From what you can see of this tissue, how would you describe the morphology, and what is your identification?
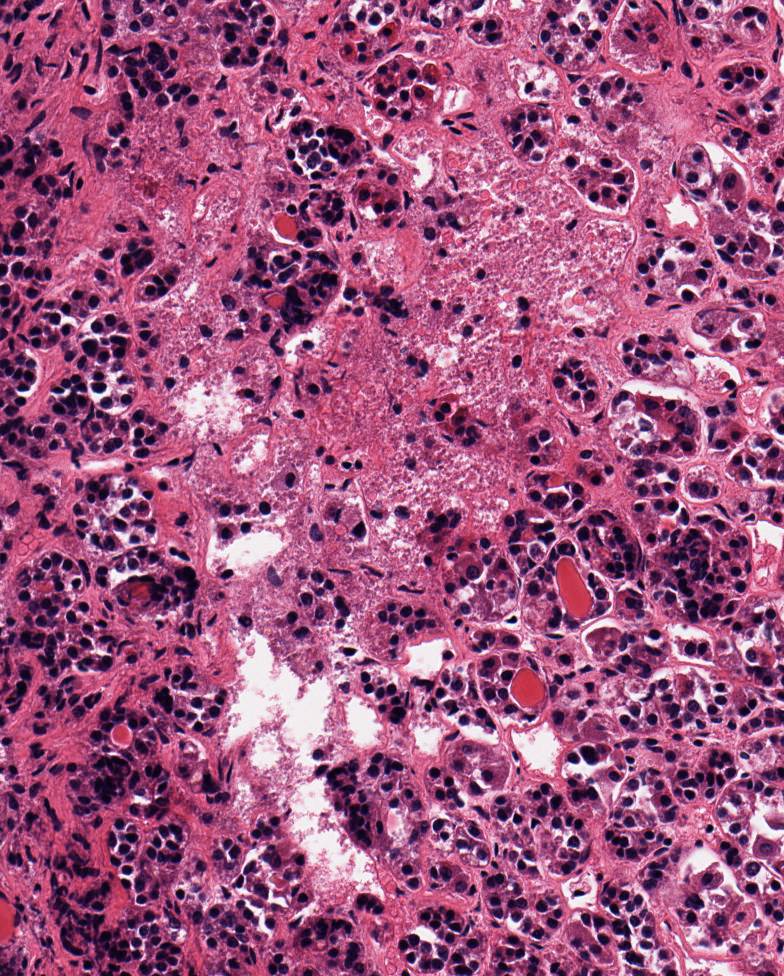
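Centre of field: broad zone of granular pink debris, scattered dark nuclear fragments, few intact nests. Nuclei within nests round, darkly stained. Many cells, particularly in right-hand nests, show pale to clear cytoplasm around dark nuclei. No fat cells anywhere in field. Tissue: pituitary.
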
